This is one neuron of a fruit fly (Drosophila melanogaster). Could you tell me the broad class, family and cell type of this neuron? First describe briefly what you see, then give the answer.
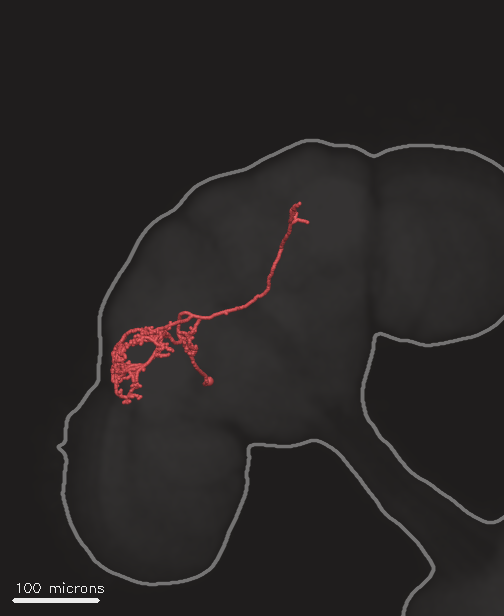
It is in the brain and does not reach the nerve cord. By the scale bar it is about 250 microns tall in this view. It is a central-brain intrinsic neuron. Its family is hemilineage DL1_ventral. Its cell type is AVLP524_b.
